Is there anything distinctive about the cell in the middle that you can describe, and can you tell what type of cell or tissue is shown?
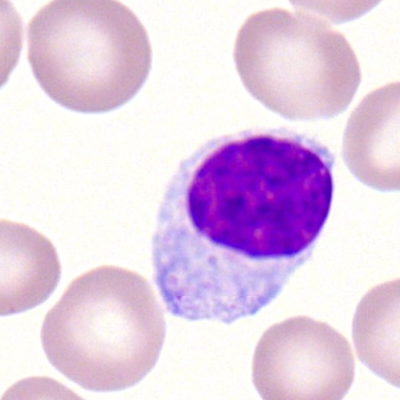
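Nucleus off-centre, toward upper right. Chromatin deep purple, coarsely clumped. Cytoplasm abundant, mostly below and left of nucleus, with fine, sparse pinkish-violet granules scattered through it. Lymphocyte.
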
